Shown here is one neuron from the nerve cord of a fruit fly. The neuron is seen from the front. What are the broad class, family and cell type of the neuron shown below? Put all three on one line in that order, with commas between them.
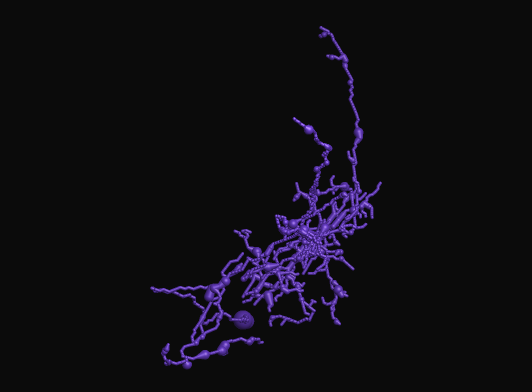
nerve-cord intrinsic neuron, hemilineage 01B, IN01B084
